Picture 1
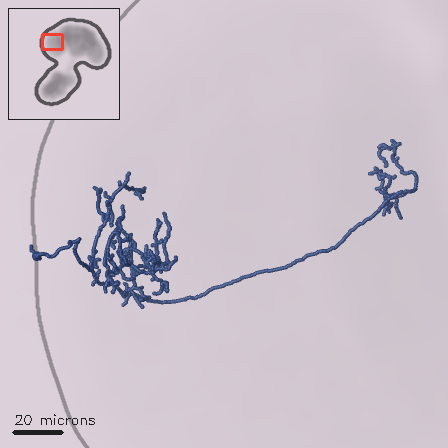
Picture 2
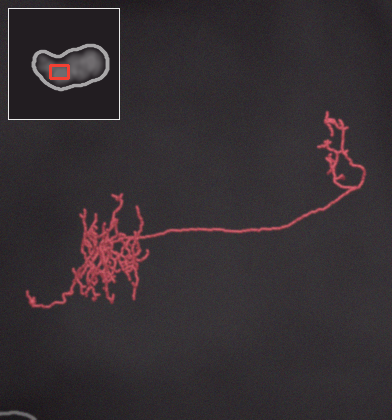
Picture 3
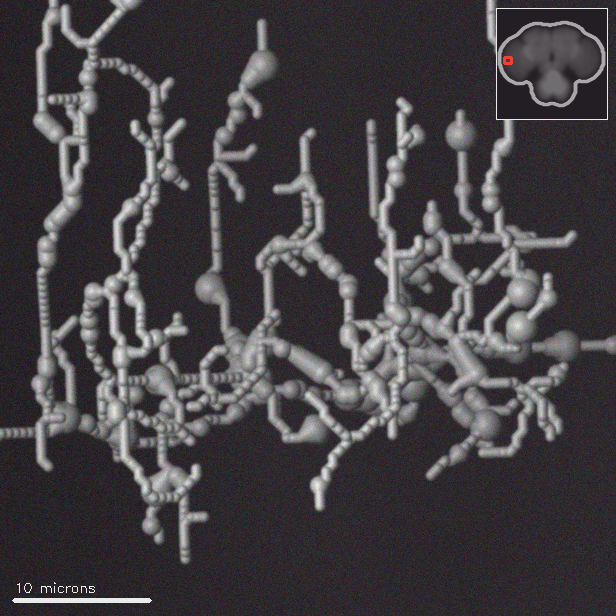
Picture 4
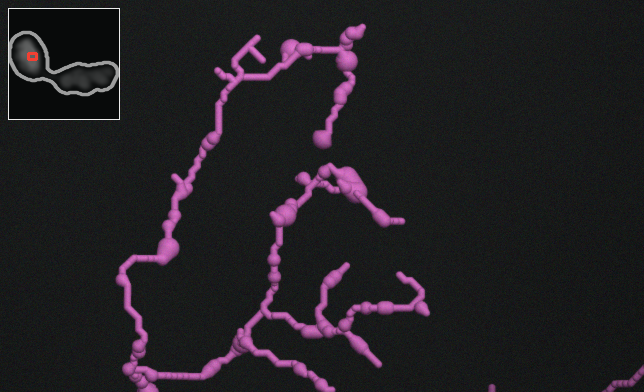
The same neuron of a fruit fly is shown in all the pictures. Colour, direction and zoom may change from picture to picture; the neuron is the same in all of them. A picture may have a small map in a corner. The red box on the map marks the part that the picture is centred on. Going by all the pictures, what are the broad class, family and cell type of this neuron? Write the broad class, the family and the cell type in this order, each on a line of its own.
optic-lobe intrinsic neuron
Tm
Tm26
